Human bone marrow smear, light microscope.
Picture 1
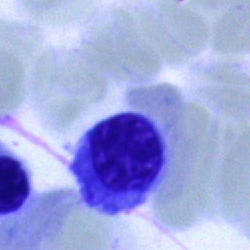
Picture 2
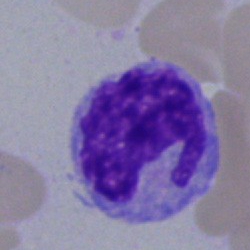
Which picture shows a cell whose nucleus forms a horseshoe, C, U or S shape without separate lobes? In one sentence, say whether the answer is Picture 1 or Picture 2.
It is the cell in Picture 2 whose nucleus forms a bent band without separate lobes.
